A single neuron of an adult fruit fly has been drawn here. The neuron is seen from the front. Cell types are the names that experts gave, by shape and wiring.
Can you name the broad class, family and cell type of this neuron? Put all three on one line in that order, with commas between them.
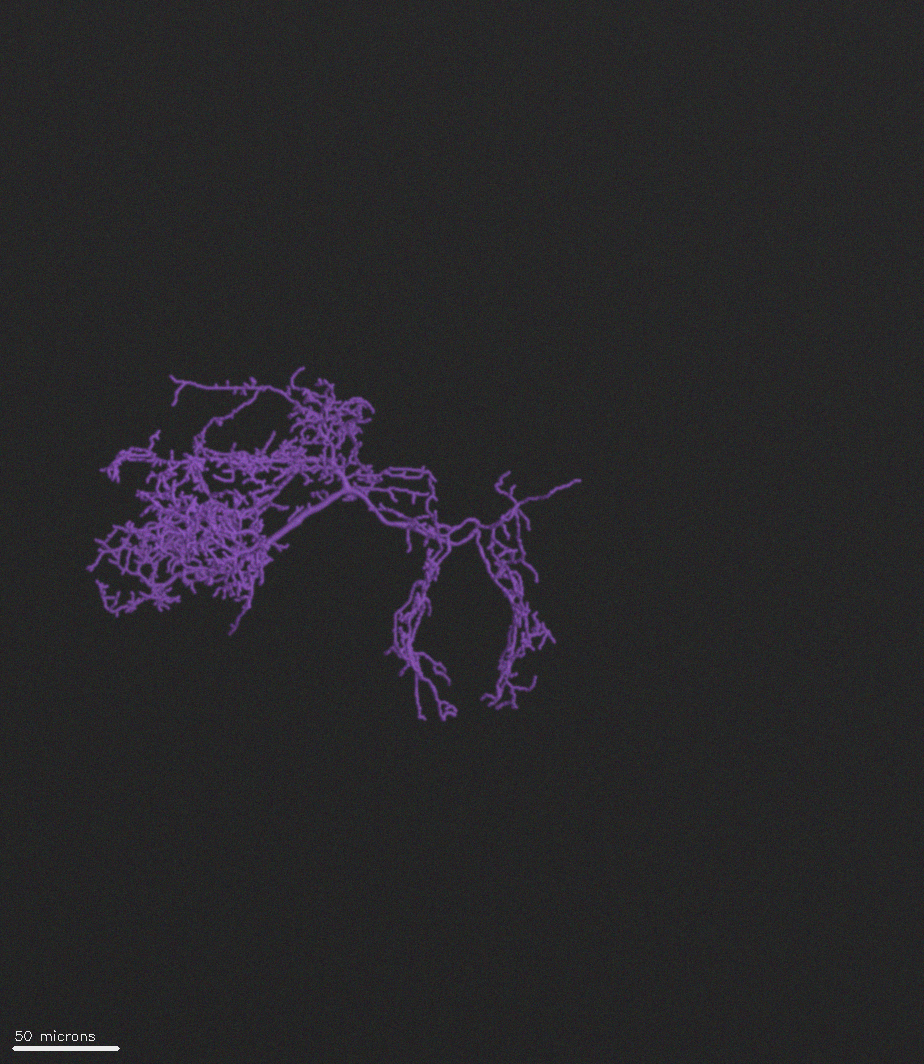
central-brain intrinsic neuron, hemilineage VLPp2, CL319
